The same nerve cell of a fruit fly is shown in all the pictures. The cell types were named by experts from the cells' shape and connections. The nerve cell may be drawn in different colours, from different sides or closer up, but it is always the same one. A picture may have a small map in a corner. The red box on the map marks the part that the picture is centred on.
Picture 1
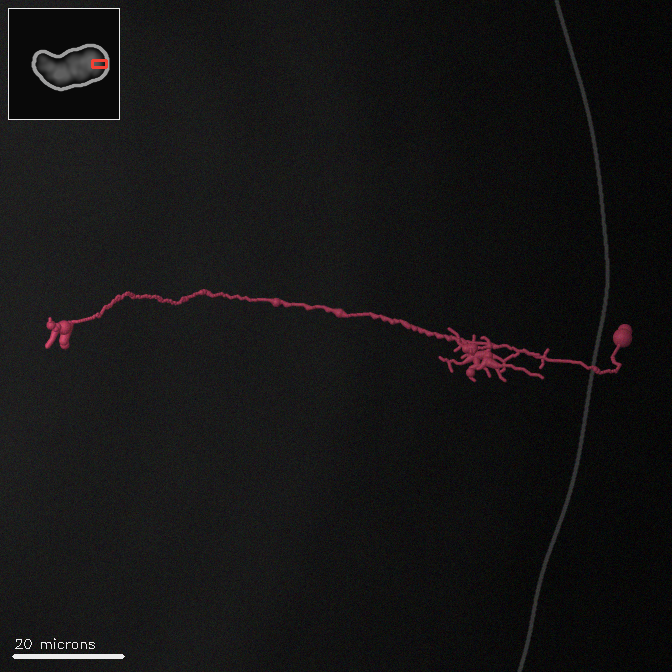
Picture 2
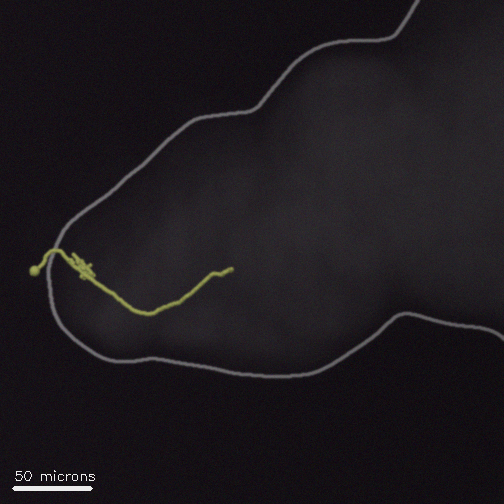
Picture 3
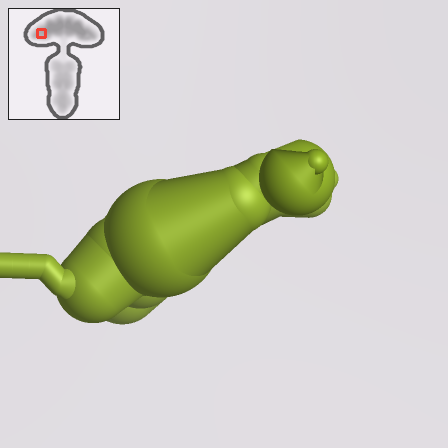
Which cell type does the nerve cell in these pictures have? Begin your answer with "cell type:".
cell type: Tm9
